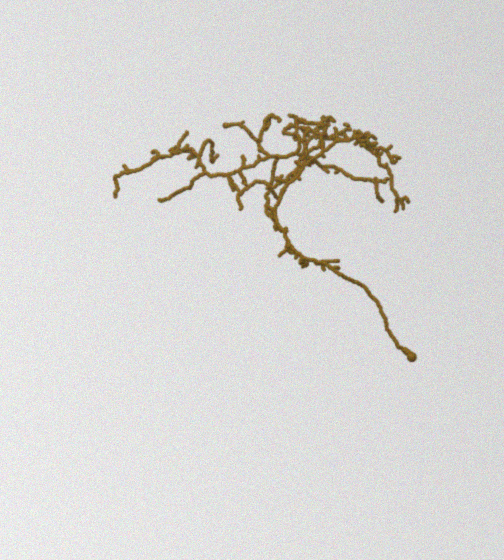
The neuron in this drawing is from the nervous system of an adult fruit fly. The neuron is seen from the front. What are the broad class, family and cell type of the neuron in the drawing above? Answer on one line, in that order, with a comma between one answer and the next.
nerve-cord intrinsic neuron, hemilineage 12A, IN12A042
